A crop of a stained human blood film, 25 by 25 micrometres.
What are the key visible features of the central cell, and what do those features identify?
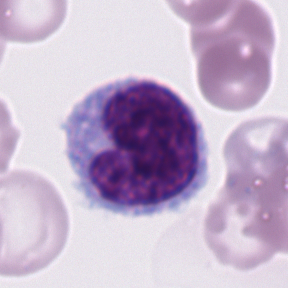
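The central cell has a roughly round outline with a finely frayed, not smooth, border. Its nucleus is indented on the left side, giving a folded, kidney-like shape, and lies toward the right, so most of the cytoplasm is on the left. Name: monocyte.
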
